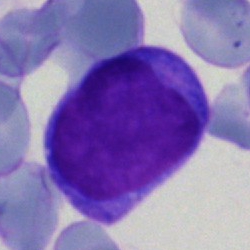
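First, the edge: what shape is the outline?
Smooth and rounded, with somewhat squared corners, and the surface has no projections or blebs.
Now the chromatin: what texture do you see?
Finely textured and evenly stained, with no coarse dark clumps.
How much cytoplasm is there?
Only a narrow blue rim around the nucleus.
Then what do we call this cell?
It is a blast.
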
